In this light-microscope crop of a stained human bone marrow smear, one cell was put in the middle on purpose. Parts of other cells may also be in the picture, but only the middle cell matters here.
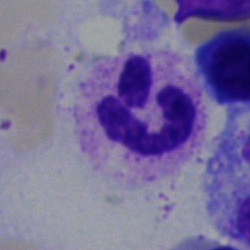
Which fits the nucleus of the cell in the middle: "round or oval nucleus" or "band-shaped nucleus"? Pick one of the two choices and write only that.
Band-shaped nucleus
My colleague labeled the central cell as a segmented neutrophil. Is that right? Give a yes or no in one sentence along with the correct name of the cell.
Yes, the cell lying in the middle is a segmented neutrophil.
